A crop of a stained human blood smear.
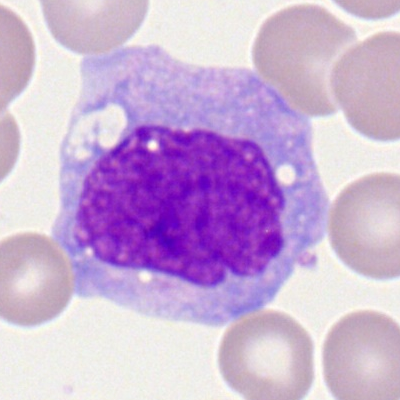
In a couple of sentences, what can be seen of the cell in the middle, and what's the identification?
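The outline of the cell is irregular, with several blunt angular corners. Its cytoplasm is pale grey-blue and contains scattered fine pinkish granules. A cluster of clear vacuoles lies in the cytoplasm at the upper left of the nucleus. The cell is a monocyte.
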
